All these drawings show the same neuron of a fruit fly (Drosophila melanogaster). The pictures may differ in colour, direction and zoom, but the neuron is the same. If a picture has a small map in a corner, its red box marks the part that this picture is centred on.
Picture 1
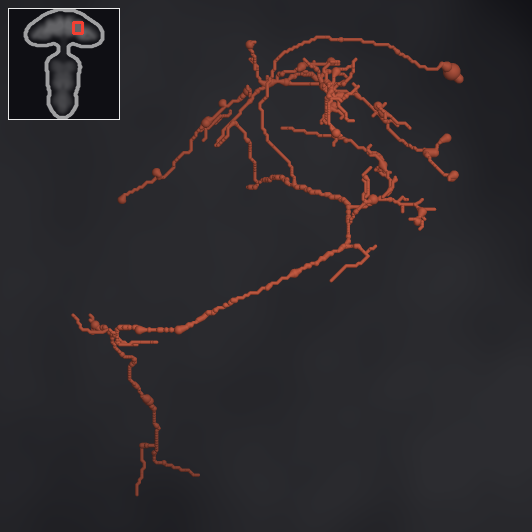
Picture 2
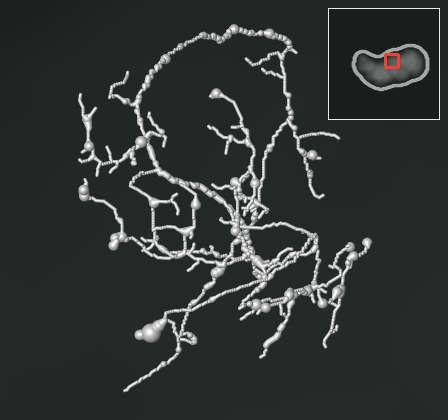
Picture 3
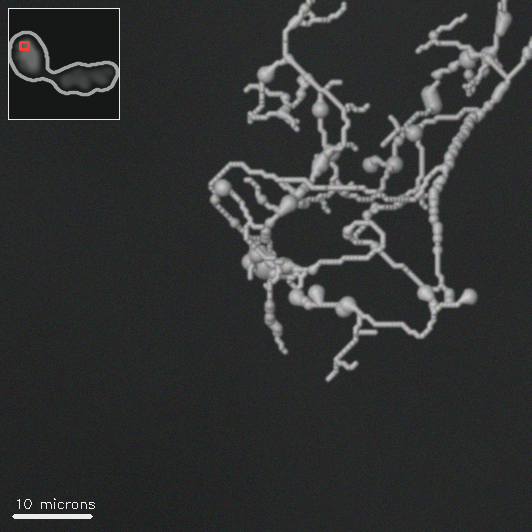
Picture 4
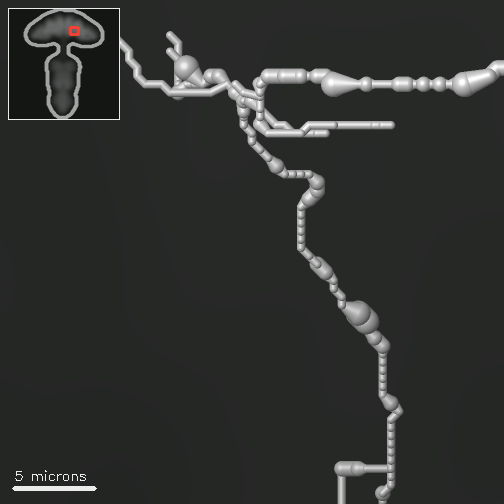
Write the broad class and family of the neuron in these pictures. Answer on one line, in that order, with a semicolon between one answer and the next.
central-brain intrinsic neuron; hemilineage SLPad1_anterior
